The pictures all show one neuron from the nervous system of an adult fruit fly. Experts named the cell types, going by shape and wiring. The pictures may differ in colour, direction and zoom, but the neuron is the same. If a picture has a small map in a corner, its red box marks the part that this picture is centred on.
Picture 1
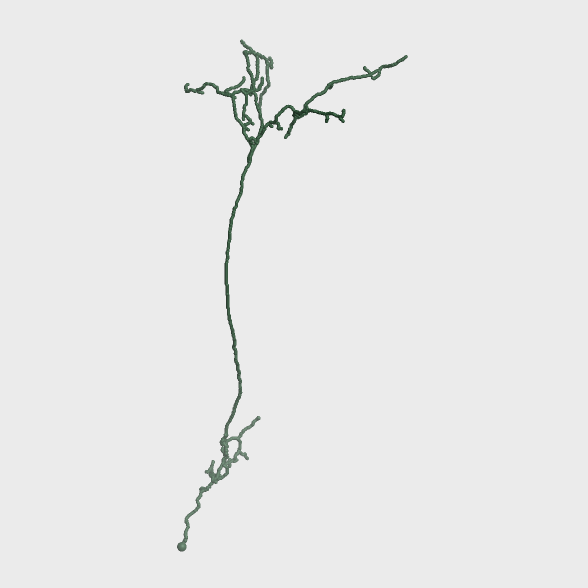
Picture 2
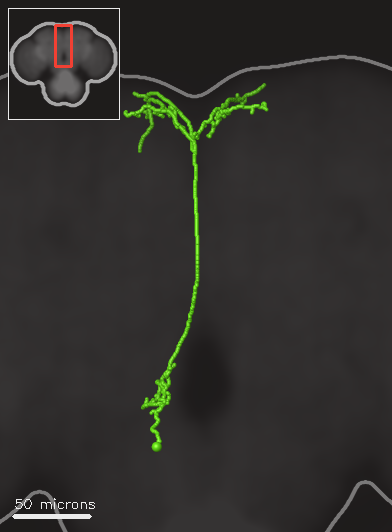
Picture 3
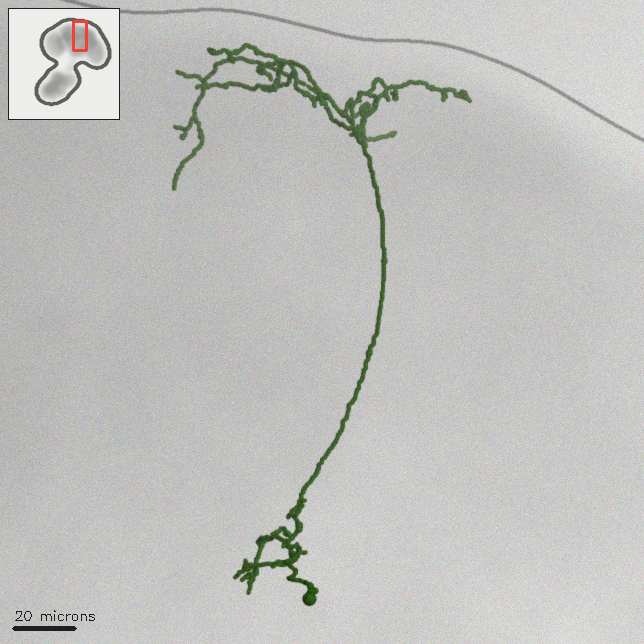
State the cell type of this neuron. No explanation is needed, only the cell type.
CB1008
